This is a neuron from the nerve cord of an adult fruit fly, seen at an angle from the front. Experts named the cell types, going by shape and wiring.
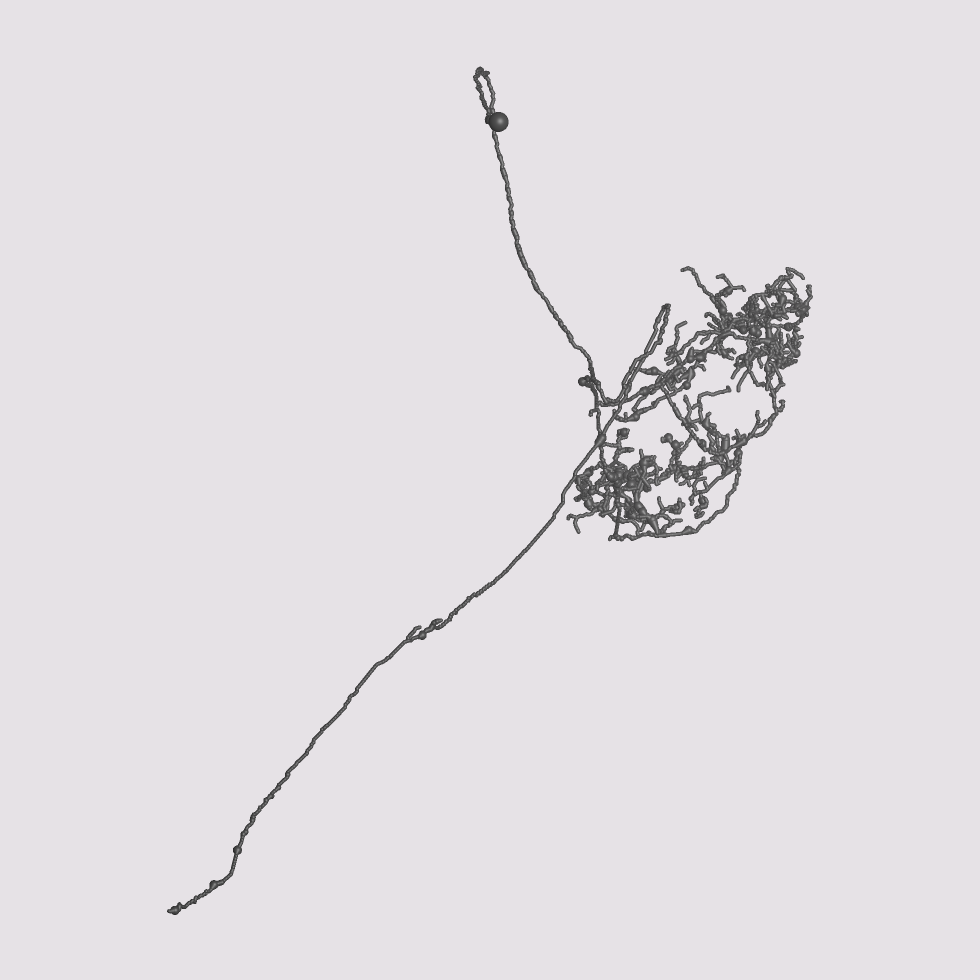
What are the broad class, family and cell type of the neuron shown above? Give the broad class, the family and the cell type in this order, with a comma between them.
nerve-cord intrinsic neuron, hemilineage 23B, IN23B046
